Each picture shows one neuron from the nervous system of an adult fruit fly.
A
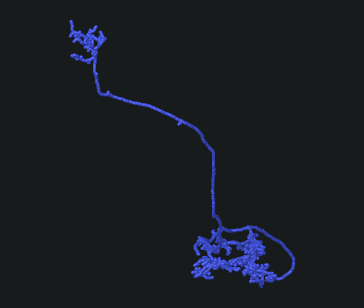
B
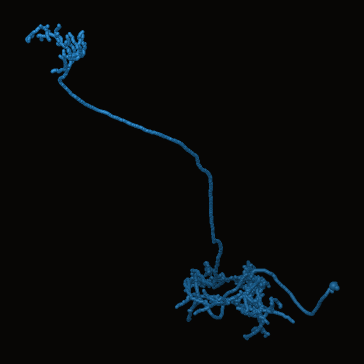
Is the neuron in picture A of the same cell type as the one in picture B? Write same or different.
different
